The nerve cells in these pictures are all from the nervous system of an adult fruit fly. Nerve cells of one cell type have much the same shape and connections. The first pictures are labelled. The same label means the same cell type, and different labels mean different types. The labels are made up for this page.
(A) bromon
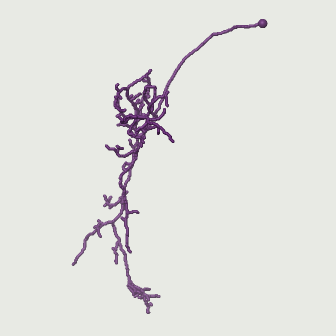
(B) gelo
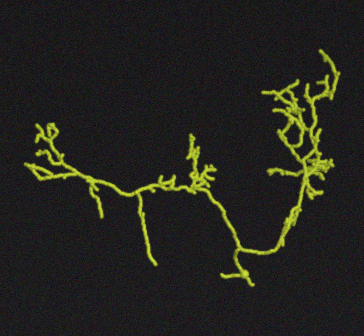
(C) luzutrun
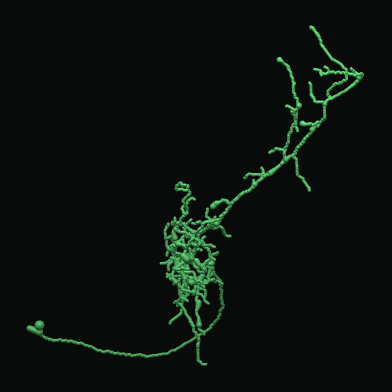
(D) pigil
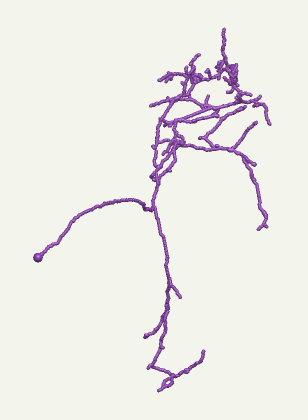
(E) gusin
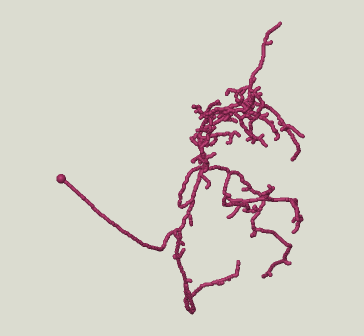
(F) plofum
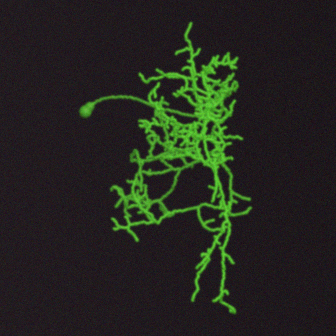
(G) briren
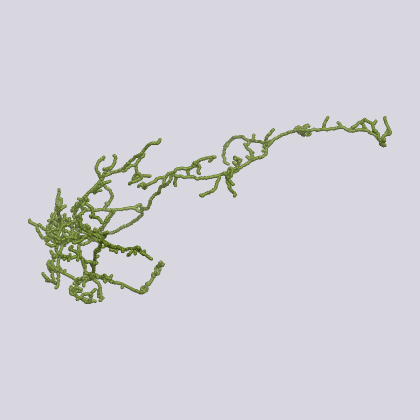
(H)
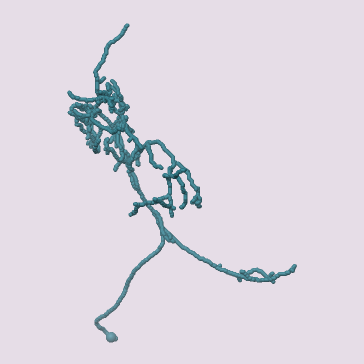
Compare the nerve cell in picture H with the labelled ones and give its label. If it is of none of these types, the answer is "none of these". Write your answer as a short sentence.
It belongs to none of these.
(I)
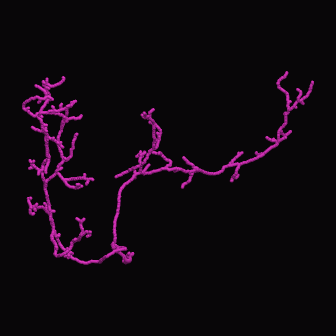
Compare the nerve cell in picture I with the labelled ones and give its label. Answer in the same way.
It belongs to gelo.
